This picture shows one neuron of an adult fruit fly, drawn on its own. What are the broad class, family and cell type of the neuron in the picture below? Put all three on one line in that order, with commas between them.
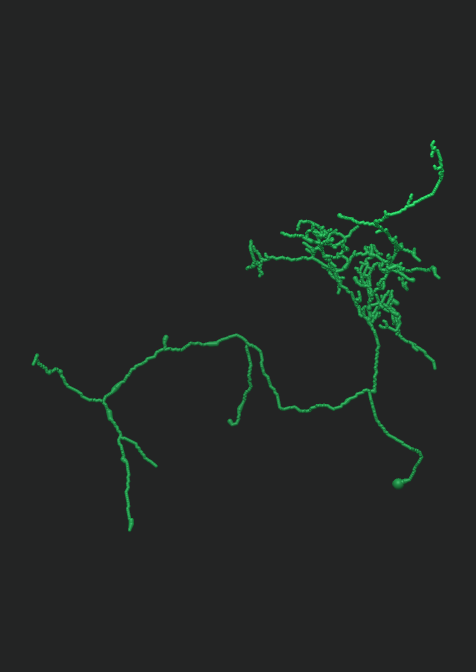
central-brain intrinsic neuron, hemilineage LB23, GNG449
